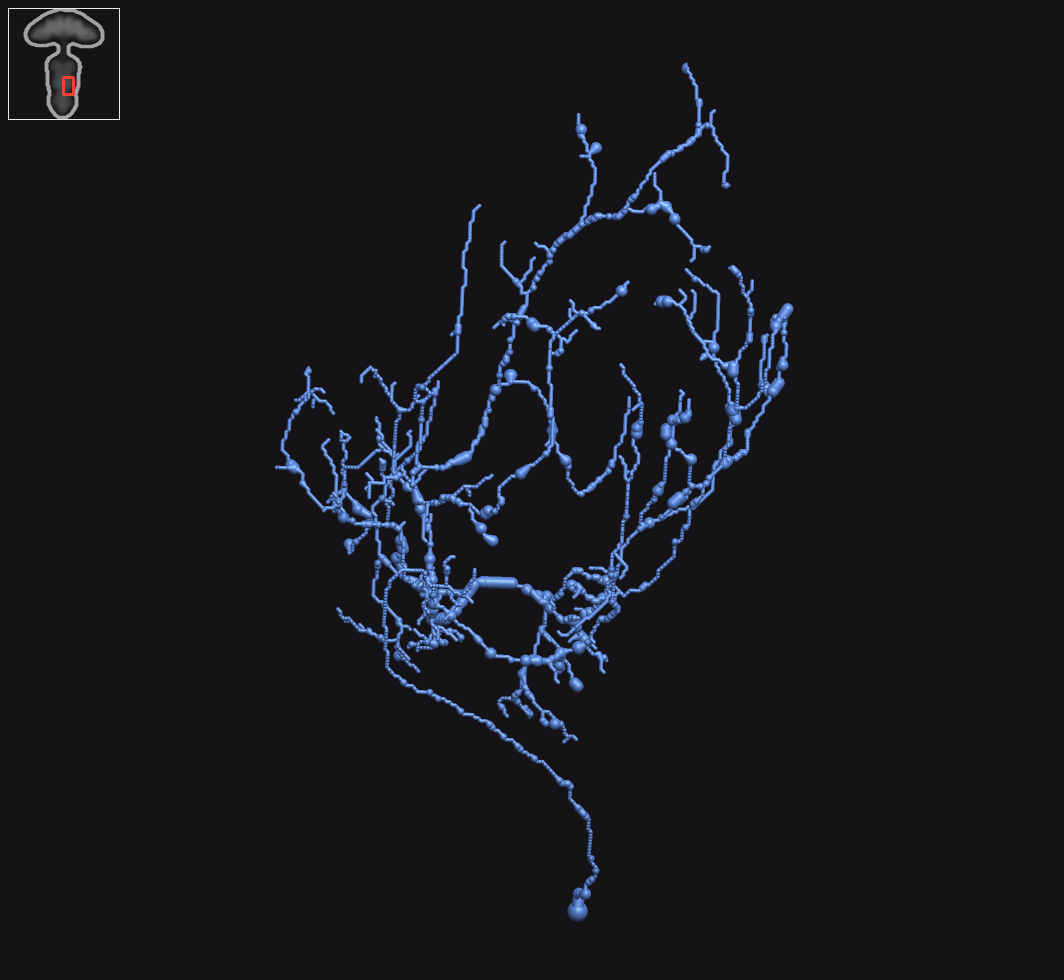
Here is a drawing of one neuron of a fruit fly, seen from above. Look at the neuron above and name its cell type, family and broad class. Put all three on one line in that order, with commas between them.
IN03A060, hemilineage 03A, nerve-cord intrinsic neuron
